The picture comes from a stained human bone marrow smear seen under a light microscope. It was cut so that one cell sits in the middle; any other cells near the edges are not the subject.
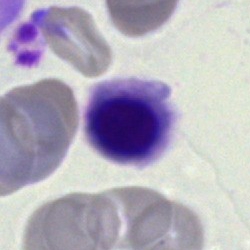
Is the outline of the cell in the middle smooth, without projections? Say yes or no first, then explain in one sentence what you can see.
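No. A small blunt bulge of cytoplasm projects from the upper right edge.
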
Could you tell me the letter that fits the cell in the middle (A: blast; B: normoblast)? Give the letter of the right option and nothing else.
B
